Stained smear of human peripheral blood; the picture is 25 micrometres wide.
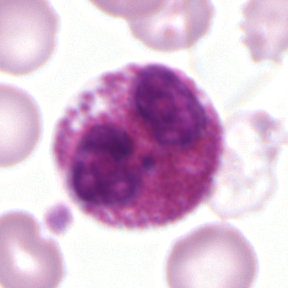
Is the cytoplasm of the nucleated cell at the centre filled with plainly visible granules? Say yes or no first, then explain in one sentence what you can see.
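Yes. The granules fill the cytoplasm all around the nucleus.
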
